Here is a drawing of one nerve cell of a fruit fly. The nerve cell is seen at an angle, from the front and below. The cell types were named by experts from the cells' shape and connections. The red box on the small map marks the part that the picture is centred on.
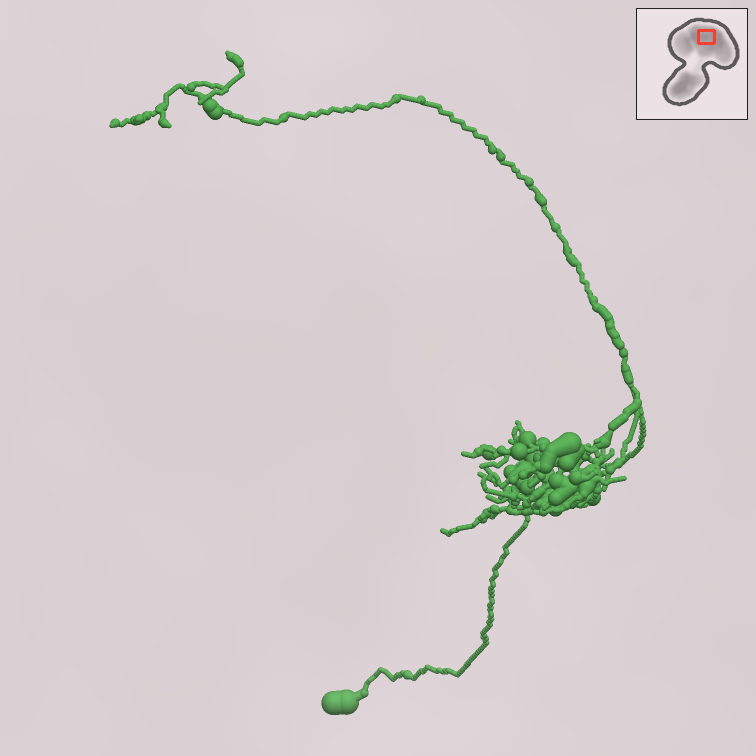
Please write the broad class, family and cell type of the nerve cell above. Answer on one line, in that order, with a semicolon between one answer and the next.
central-brain intrinsic neuron; class CX; FC1A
